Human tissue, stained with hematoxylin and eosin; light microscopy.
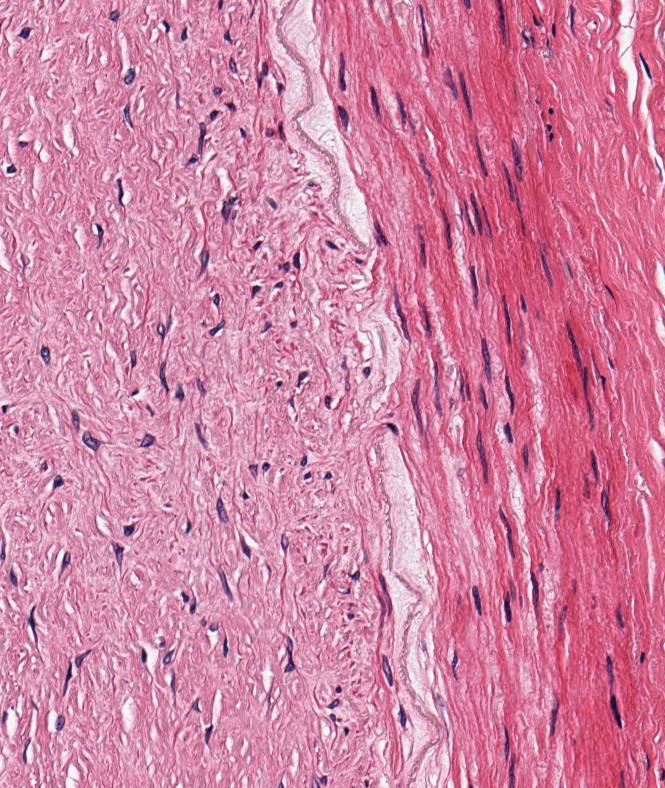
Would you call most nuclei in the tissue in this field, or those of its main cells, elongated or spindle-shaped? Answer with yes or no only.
Yes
